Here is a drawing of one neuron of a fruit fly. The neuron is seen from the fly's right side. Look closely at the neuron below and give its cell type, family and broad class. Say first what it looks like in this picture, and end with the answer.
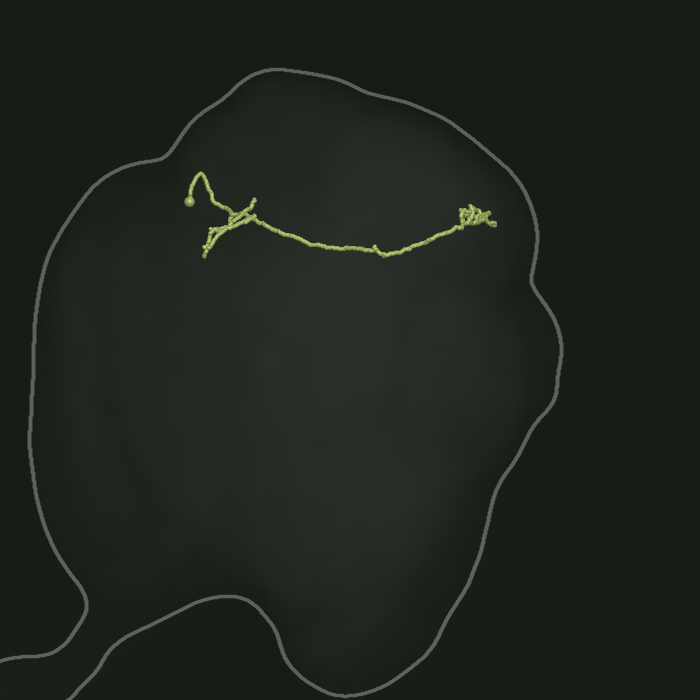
The cell body can be seen at the upper left of the picture. In this view it is more than twice as wide as it is tall. The cell type is KCg-d. Its family is called class Kenyon Cell. It is a central-brain intrinsic neuron.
